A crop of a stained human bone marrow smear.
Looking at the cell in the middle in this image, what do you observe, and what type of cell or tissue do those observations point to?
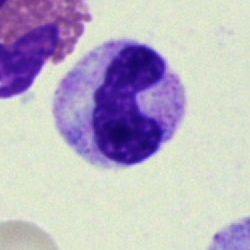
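Let me start with the outline, which is round and smooth. The nucleus is indented, and the notch is on its right side. Its chromatin is dark purple and clumped, while the cytoplasm is pale lilac. This is a band neutrophil.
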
